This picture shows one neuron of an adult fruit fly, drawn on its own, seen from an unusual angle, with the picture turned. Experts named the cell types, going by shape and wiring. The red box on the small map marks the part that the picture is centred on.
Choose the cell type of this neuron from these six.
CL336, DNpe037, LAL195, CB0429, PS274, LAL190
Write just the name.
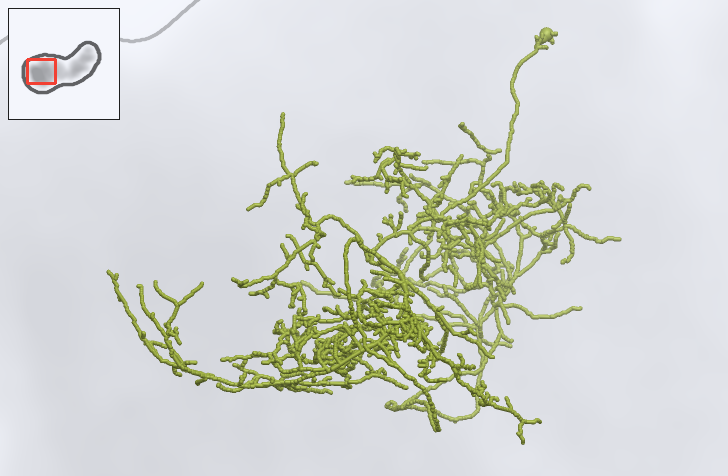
LAL190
